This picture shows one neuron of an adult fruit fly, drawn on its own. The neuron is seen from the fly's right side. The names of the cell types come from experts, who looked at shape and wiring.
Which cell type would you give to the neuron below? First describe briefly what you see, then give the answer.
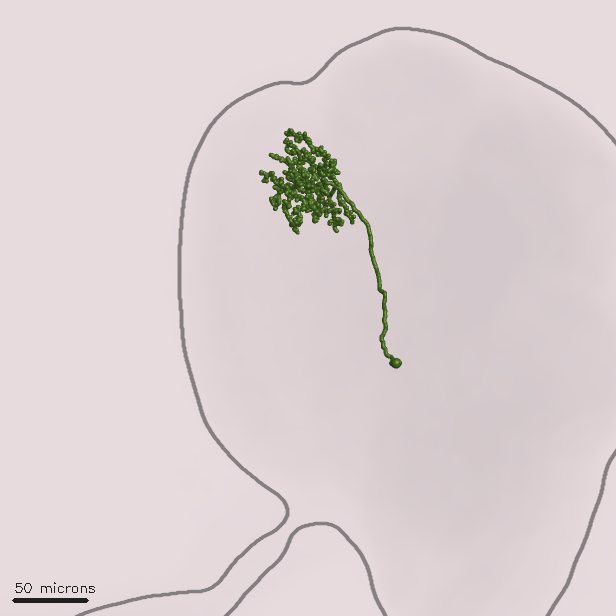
From top to bottom in the picture it spans about 160 microns. In this view it is taller than it is wide. This is an optic-lobe intrinsic neuron. The cell type is Cm11a.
